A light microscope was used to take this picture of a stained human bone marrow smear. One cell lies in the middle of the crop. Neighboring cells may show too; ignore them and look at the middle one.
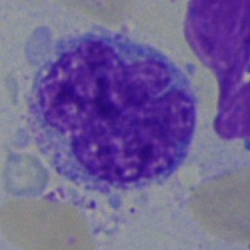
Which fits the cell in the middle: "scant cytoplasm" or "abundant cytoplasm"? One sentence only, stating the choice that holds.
A narrow rim is all the cytoplasm this cell has.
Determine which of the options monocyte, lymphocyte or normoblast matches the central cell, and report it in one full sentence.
The cell in the middle of the field of view is a monocyte.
